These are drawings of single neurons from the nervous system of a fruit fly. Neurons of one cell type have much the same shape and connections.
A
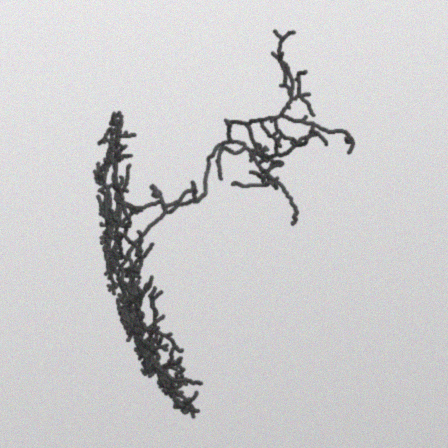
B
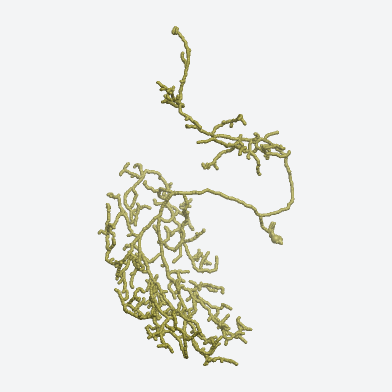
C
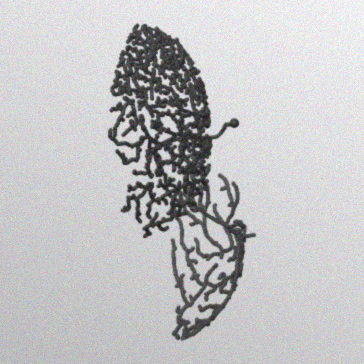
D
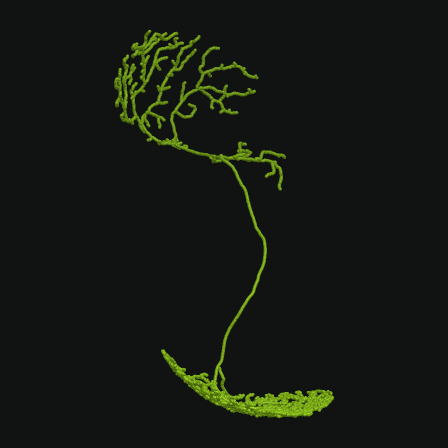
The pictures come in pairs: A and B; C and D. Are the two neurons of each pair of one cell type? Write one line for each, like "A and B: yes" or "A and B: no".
A and B: yes
C and D: yes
